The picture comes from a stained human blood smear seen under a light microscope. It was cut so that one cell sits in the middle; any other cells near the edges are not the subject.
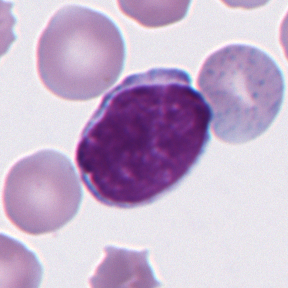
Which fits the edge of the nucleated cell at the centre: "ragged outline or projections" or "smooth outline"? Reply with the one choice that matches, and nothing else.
Smooth outline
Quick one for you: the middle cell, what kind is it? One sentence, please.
For this crop, the central cell is a lymphocyte.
